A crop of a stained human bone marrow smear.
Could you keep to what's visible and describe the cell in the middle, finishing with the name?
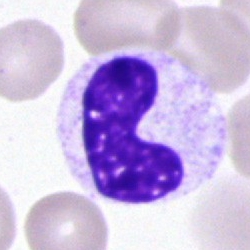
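Its nucleus is kidney-shaped, with a deep notch on the right side, and forms one unsegmented mass without lobes. Dark purple chromatin lies in clumps separated by small pale gaps. Fine lilac granules are scattered throughout the cytoplasm. This cell is a band neutrophil.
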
